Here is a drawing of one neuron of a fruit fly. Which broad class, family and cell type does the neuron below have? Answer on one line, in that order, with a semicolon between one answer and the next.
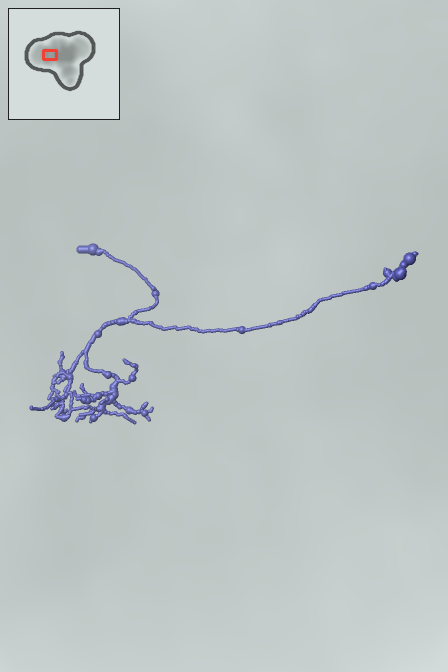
central-brain intrinsic neuron; hemilineage AOTUv4_dorsal; TuBu04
